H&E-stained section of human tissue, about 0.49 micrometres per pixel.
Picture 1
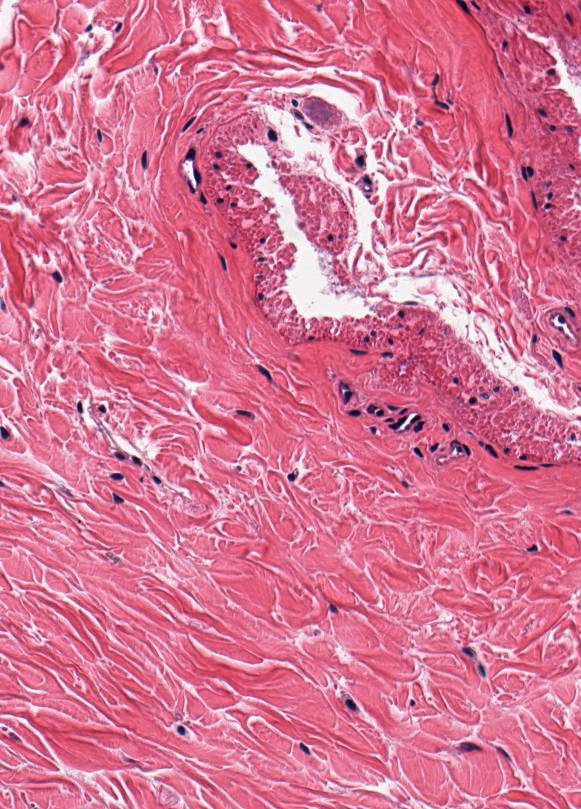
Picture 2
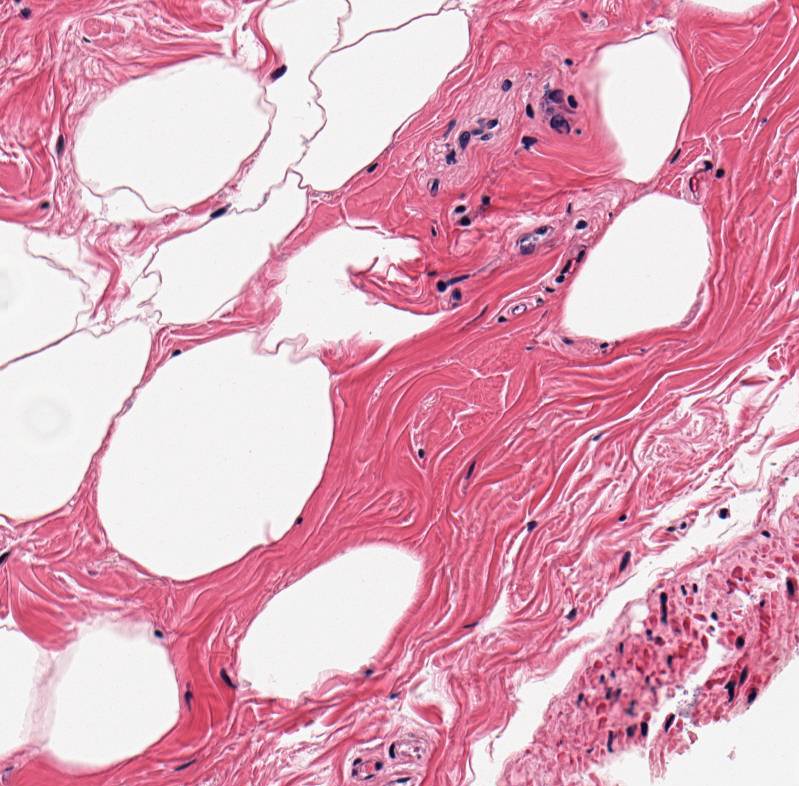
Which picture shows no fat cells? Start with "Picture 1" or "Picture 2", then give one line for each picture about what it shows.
Picture 1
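Picture 1: No fat cells are present anywhere in the field.
Picture 2: Large rounded empty spaces of fat cells are scattered across the left and centre of the field.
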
